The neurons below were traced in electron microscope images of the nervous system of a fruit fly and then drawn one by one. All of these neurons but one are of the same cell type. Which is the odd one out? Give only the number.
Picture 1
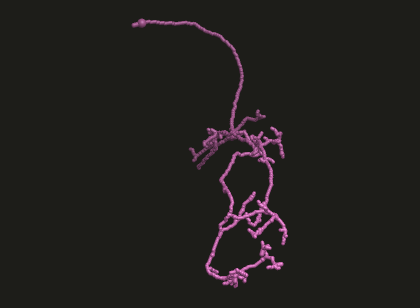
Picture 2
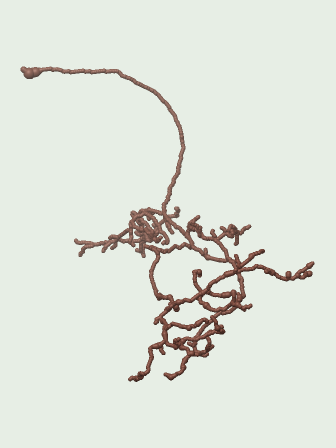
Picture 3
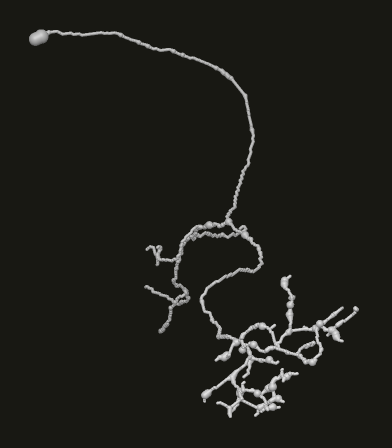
1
